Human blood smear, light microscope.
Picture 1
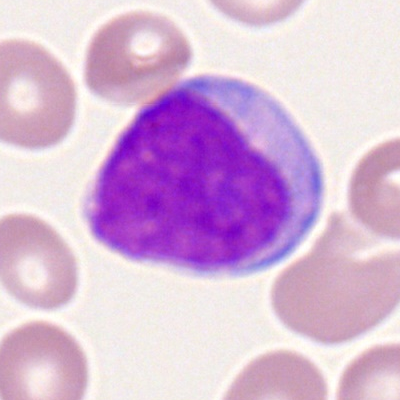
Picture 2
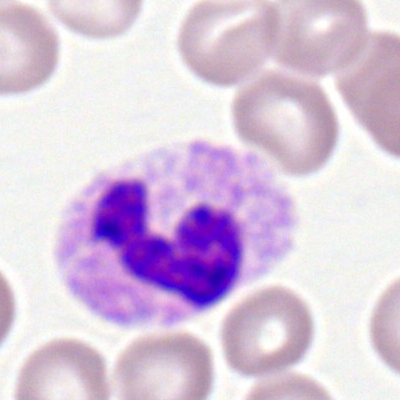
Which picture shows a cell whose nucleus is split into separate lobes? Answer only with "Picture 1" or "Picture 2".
Picture 2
